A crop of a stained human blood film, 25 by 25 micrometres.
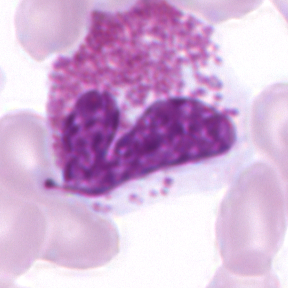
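Eosinophil, peripheral blood smear. Nucleus in two lobes; left lobe smaller than right. Chromatin dark purple, coarsely clumped. Granules densest in cytoplasm above nucleus. Thin dark strand runs leftward from lower edge of nucleus.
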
